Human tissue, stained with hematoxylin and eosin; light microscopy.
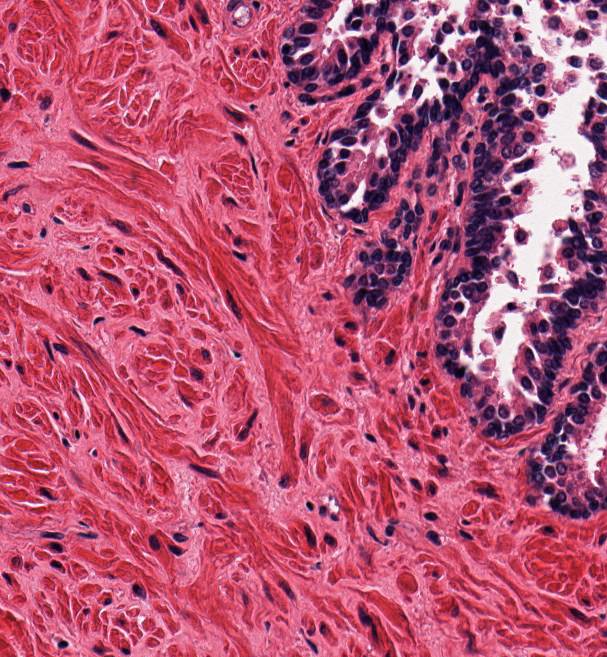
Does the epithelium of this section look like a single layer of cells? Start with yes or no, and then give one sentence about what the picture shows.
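No. The epithelium in the upper right is several cells thick, with crowded, dark, rounded nuclei.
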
